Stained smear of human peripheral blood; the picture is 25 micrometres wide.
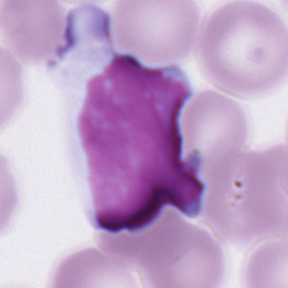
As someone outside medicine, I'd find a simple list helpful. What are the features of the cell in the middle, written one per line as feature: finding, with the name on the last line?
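Outline: irregular and angular, not smooth and round
Nuclear material: purple, filling almost the whole cell
Cytoplasm: no distinct rim around the nucleus
Staining: darkest along the lower edge
Tag: pale greyish-lilac, running from the top toward the upper left
Name: typical lymphocyte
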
